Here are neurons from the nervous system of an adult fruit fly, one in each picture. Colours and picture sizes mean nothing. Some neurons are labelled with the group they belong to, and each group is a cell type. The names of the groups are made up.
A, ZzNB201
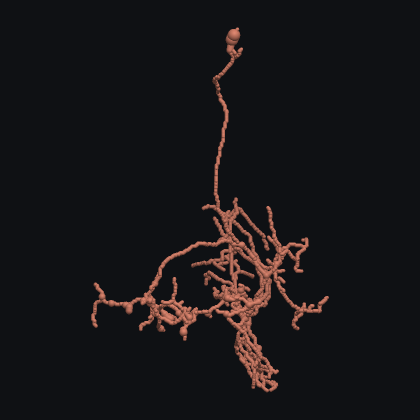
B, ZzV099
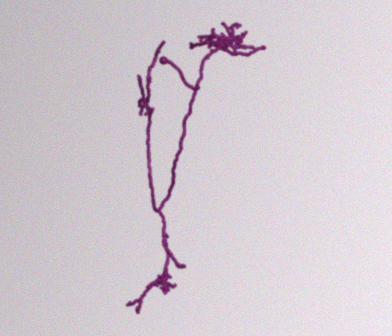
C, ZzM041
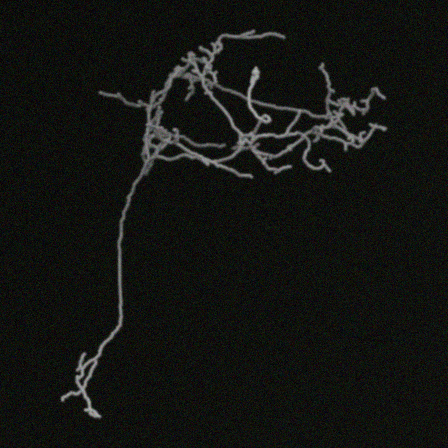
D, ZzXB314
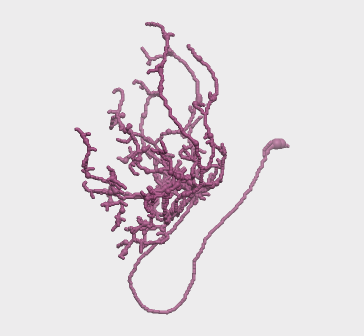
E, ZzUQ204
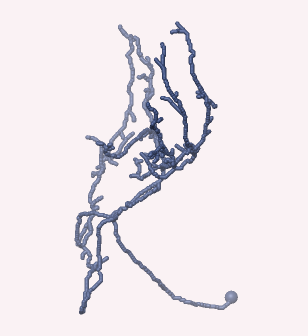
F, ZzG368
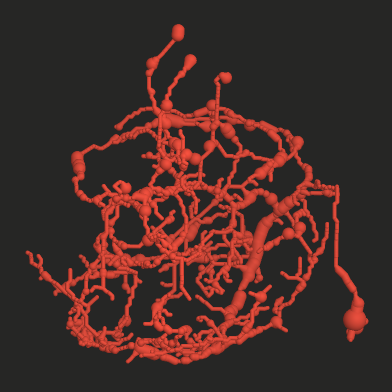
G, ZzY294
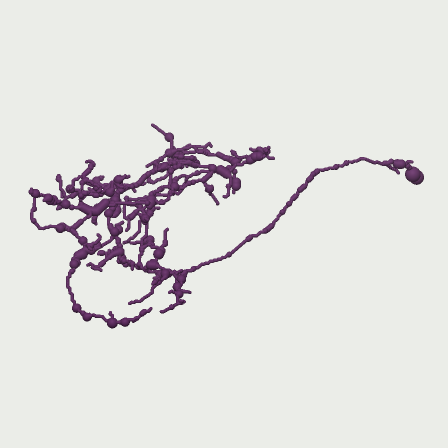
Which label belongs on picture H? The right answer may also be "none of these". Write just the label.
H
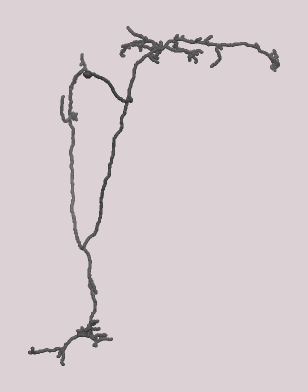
ZzV099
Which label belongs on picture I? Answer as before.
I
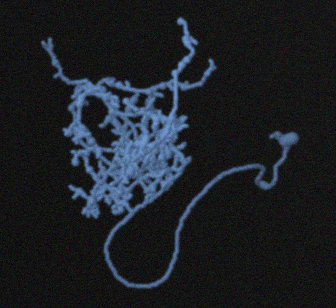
ZzXB314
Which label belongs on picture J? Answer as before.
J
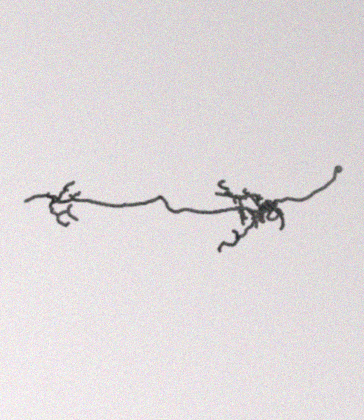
none of these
